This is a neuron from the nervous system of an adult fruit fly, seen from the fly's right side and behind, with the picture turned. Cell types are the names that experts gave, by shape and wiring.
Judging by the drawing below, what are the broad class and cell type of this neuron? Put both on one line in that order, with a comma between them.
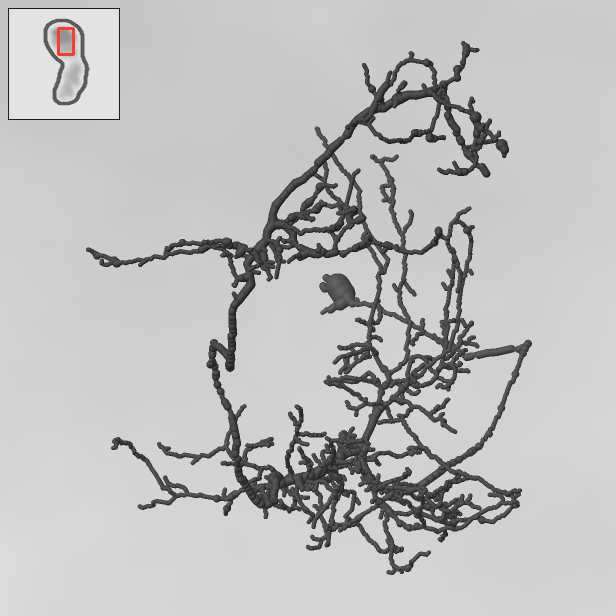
central-brain intrinsic neuron, PS061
